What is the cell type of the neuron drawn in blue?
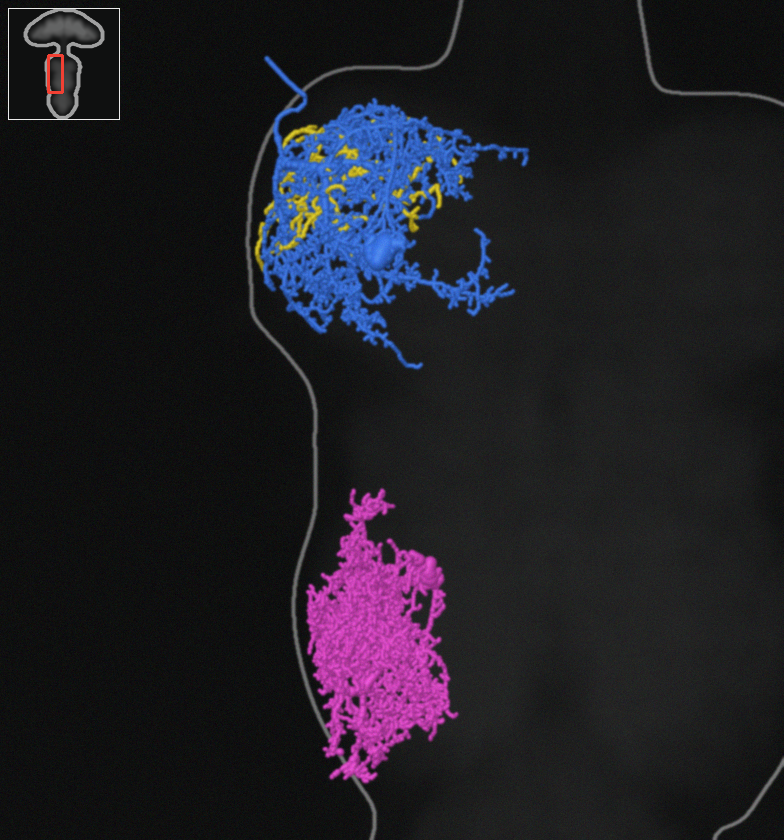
Tergopleural/Pleural promotor MN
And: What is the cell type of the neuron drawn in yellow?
IN13A049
